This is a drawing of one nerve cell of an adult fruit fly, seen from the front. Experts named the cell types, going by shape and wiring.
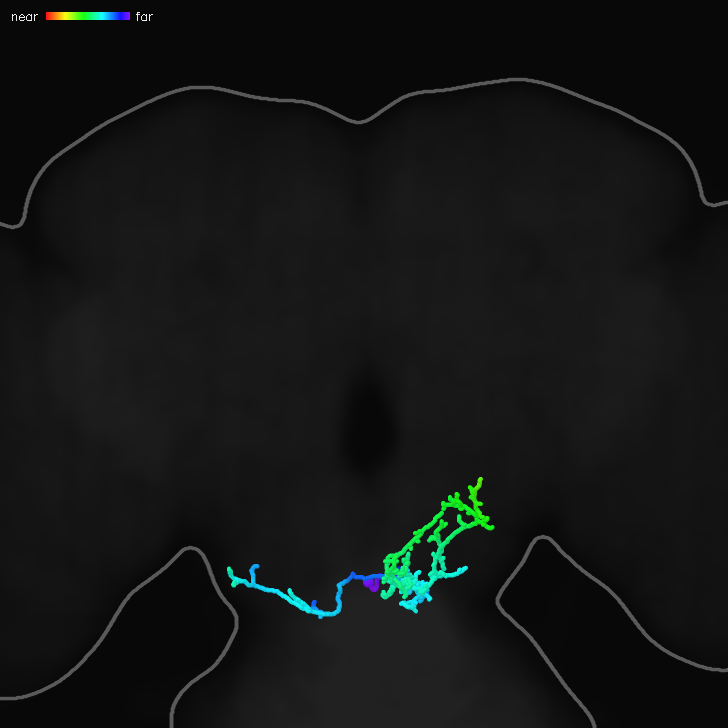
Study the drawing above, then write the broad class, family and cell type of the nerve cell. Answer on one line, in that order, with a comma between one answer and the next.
central-brain intrinsic neuron, hemilineage LB23, GNG448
